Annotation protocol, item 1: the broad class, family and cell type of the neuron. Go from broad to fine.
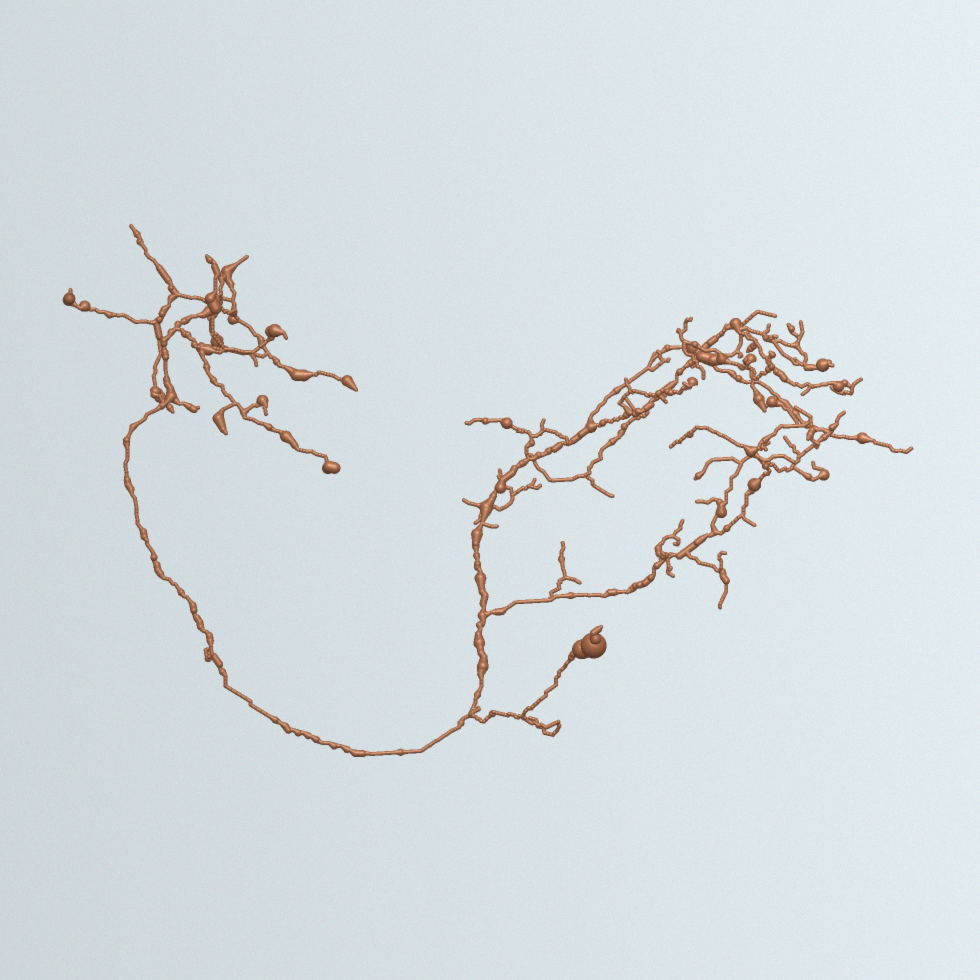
central-brain intrinsic neuron; hemilineage SLPal2; LHAD1a1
